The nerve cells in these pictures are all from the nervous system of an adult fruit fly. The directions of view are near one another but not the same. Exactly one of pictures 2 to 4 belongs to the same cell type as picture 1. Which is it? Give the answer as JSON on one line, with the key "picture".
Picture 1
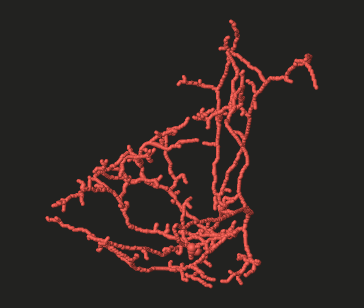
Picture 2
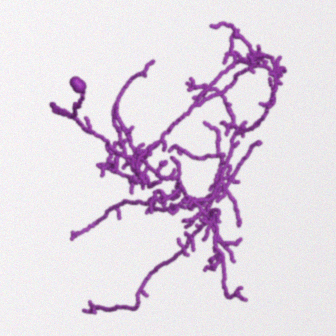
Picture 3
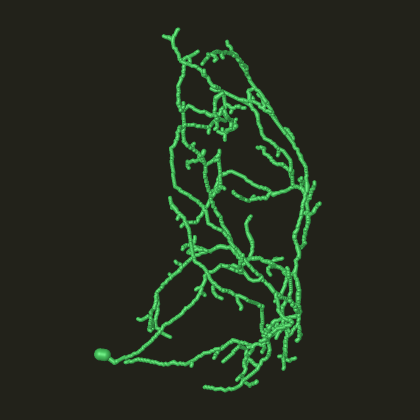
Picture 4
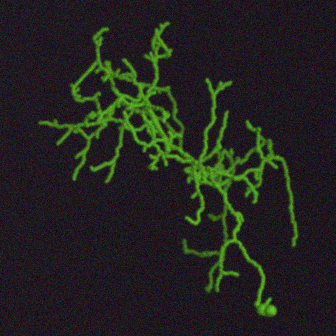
{"picture": 3}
